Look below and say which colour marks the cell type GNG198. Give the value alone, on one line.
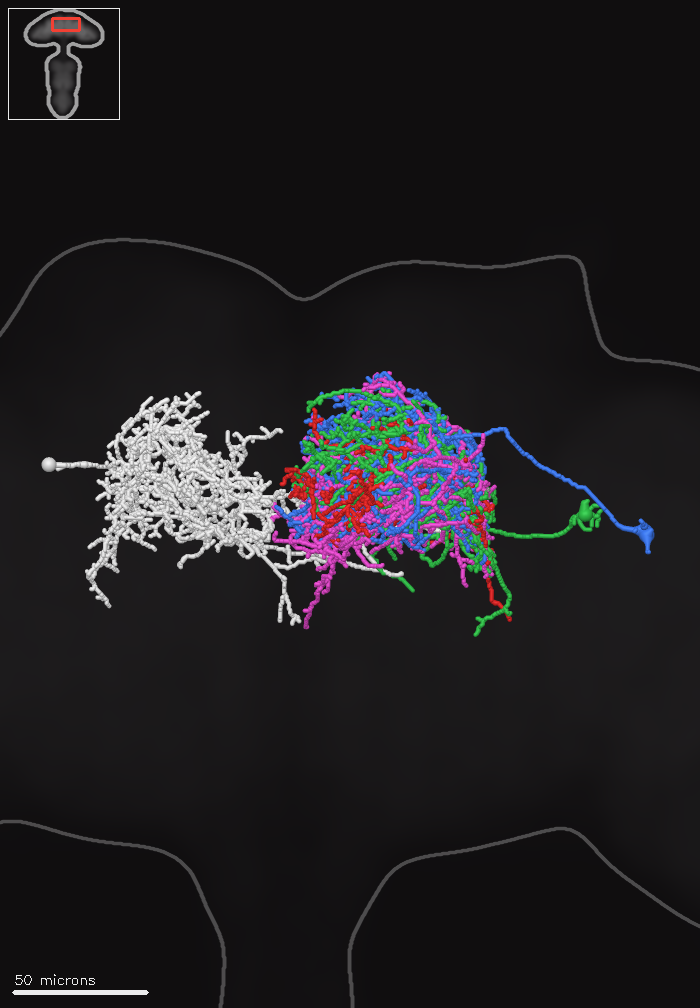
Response: red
